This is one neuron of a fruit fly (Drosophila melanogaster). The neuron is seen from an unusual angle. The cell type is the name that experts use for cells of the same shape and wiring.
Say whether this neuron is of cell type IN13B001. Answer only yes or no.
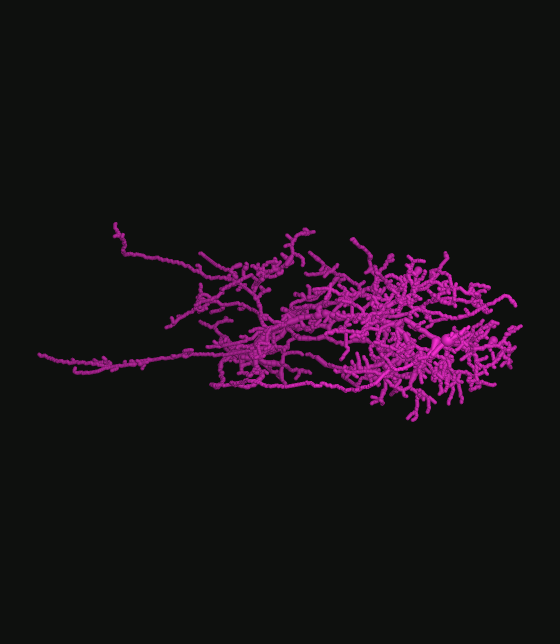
no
